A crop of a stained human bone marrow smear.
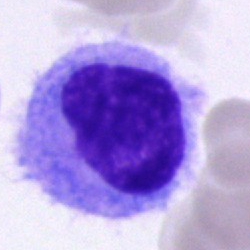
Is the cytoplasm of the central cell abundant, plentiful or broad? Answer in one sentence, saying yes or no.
Yes, the cytoplasm forms a broad area around its nucleus.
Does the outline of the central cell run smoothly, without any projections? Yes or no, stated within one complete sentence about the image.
No, the edge of the cell is rough rather than smooth and even.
